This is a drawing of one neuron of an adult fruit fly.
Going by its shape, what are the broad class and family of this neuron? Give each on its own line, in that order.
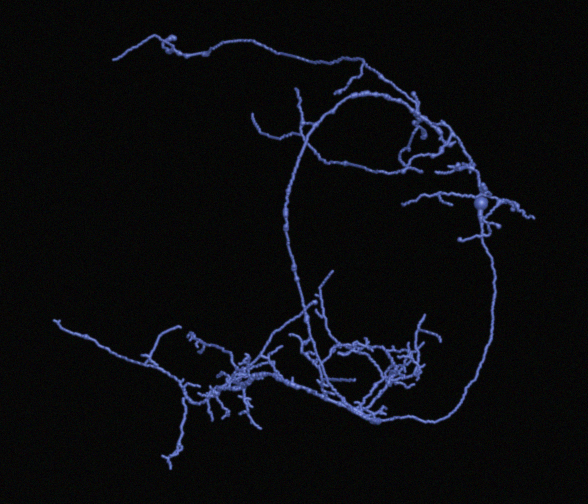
nerve-cord intrinsic neuron
hemilineage 19B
